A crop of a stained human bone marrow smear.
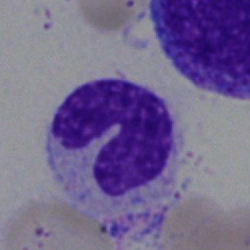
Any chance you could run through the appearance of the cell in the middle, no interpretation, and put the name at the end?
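Start with the nucleus: it is bent into a kidney shape, with a deep notch opening toward the lower left. Most of the cytoplasm lies to the lower left of it as well. That cytoplasm is pale lilac-grey rather than deep blue, and fine pinkish-purple granules are scattered through it. The cell is a band neutrophil.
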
